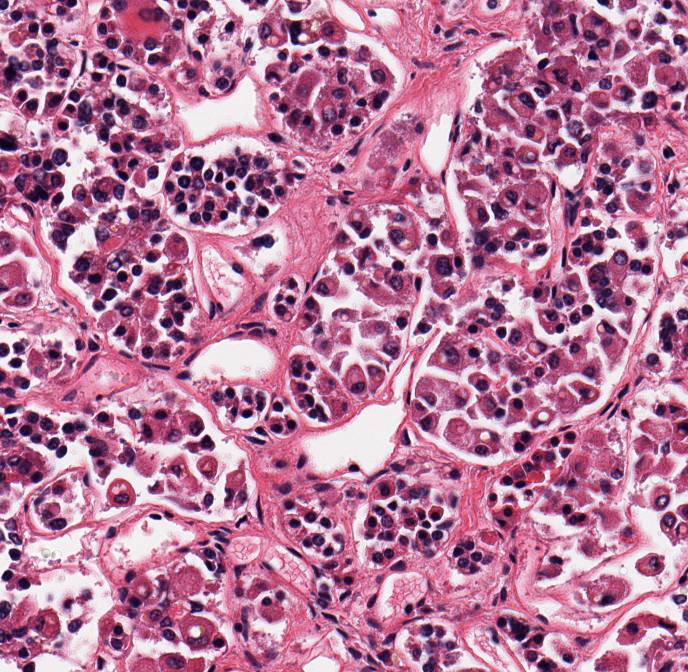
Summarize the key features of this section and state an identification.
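Rounded cell nests separated by thin fibrous septa fill the field. Within them, some cells have deeply eosinophilic cytoplasm and others pale, weakly stained cytoplasm. No colloid-filled follicles or gland lumens are present. Narrow clear clefts between many nests and septa are consistent with shrinkage artefact. This is pituitary.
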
